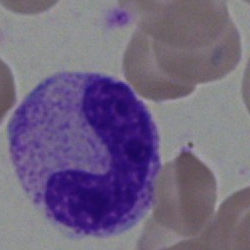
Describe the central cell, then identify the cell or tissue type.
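Bean-shaped nucleus, indentation facing left, lying along the right and lower side of the cell. Chromatin dark purple, coarsely clumped. Cytoplasm filled with many fine purple granules. Band neutrophil.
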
